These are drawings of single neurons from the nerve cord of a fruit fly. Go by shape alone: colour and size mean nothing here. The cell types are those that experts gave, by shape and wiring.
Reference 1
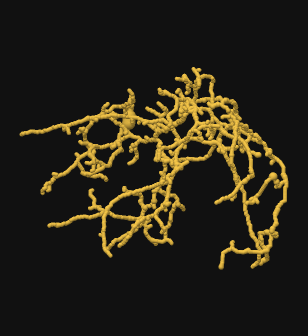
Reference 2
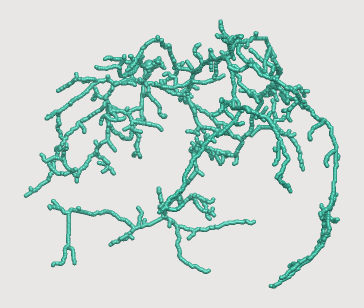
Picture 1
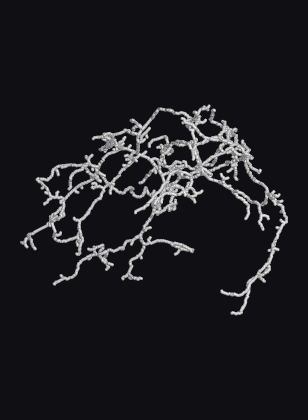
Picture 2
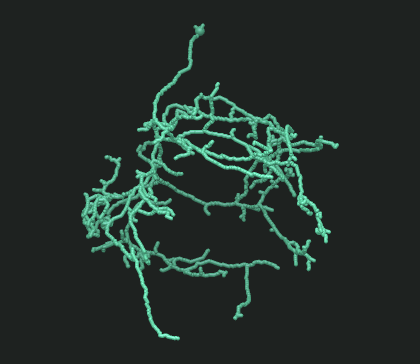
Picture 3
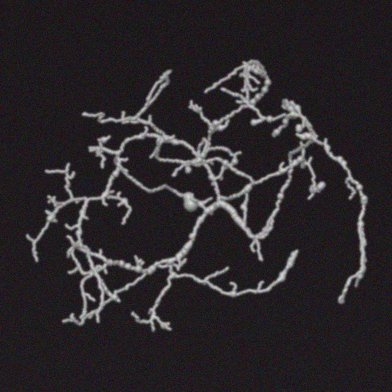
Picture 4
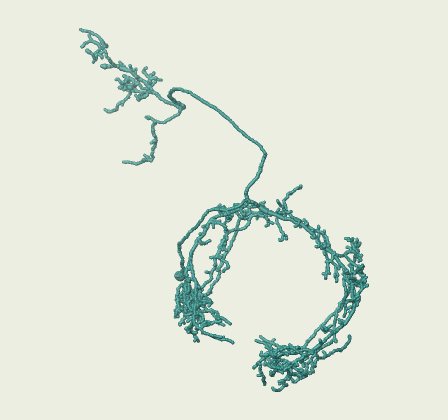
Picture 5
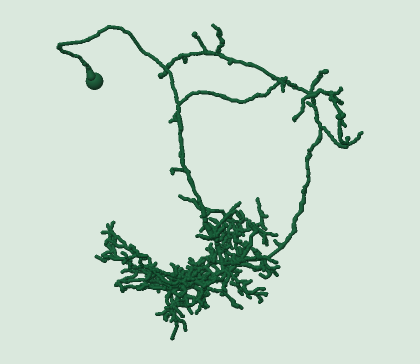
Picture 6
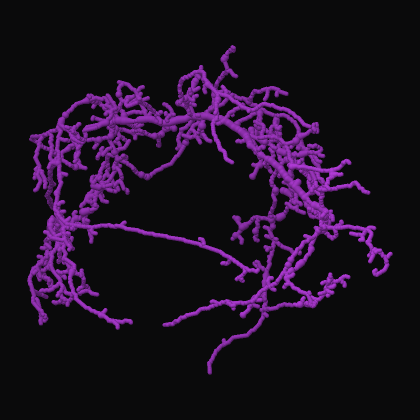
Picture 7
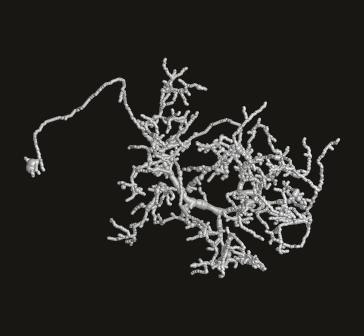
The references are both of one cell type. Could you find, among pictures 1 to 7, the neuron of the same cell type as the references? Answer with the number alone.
1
